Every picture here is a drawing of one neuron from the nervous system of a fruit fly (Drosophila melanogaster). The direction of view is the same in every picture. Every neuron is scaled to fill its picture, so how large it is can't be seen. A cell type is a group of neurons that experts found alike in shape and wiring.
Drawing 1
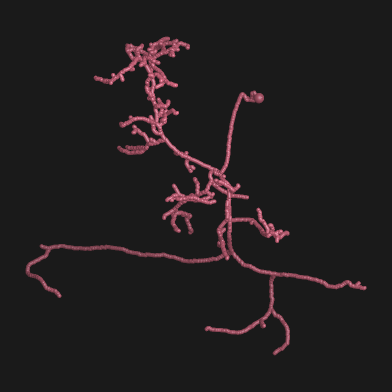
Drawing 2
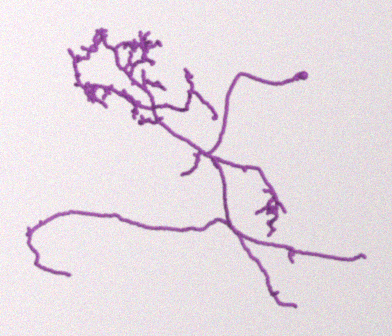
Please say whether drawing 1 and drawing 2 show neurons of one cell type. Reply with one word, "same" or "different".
same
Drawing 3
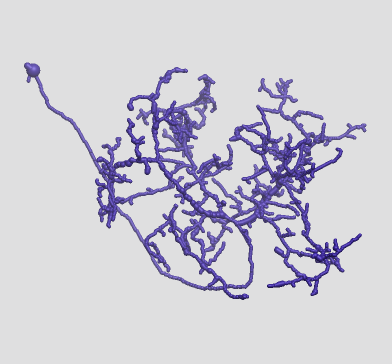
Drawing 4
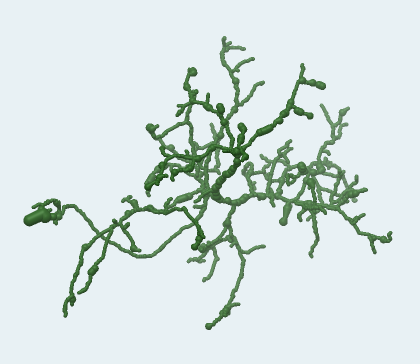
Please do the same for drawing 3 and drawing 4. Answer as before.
same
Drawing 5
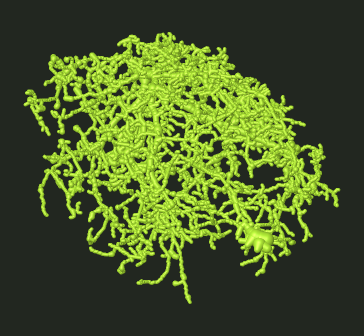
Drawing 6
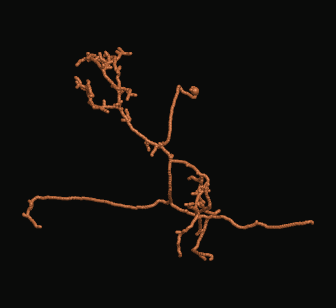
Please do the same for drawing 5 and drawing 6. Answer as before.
different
